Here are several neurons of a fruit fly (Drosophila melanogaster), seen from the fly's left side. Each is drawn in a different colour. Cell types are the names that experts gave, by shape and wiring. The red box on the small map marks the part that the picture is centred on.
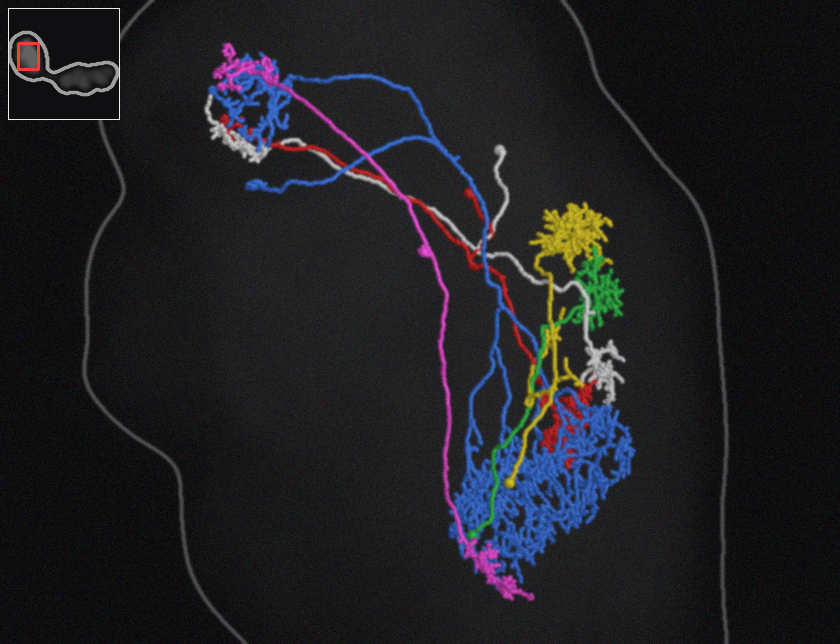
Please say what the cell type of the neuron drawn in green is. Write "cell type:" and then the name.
cell type: Li22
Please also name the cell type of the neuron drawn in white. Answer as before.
cell type: LC10d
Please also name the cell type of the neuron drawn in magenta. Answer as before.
cell type: LC10a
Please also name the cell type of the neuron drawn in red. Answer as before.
cell type: LC10e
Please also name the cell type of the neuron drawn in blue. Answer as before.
cell type: LT52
